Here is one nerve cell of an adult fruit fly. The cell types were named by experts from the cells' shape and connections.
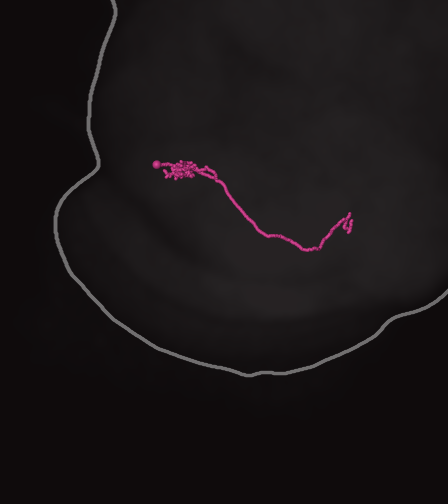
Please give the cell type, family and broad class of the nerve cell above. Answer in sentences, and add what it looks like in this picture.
It is of cell type LC24. Its family is LC. This is a visual projection neuron. As drawn here it is wider than it is tall.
